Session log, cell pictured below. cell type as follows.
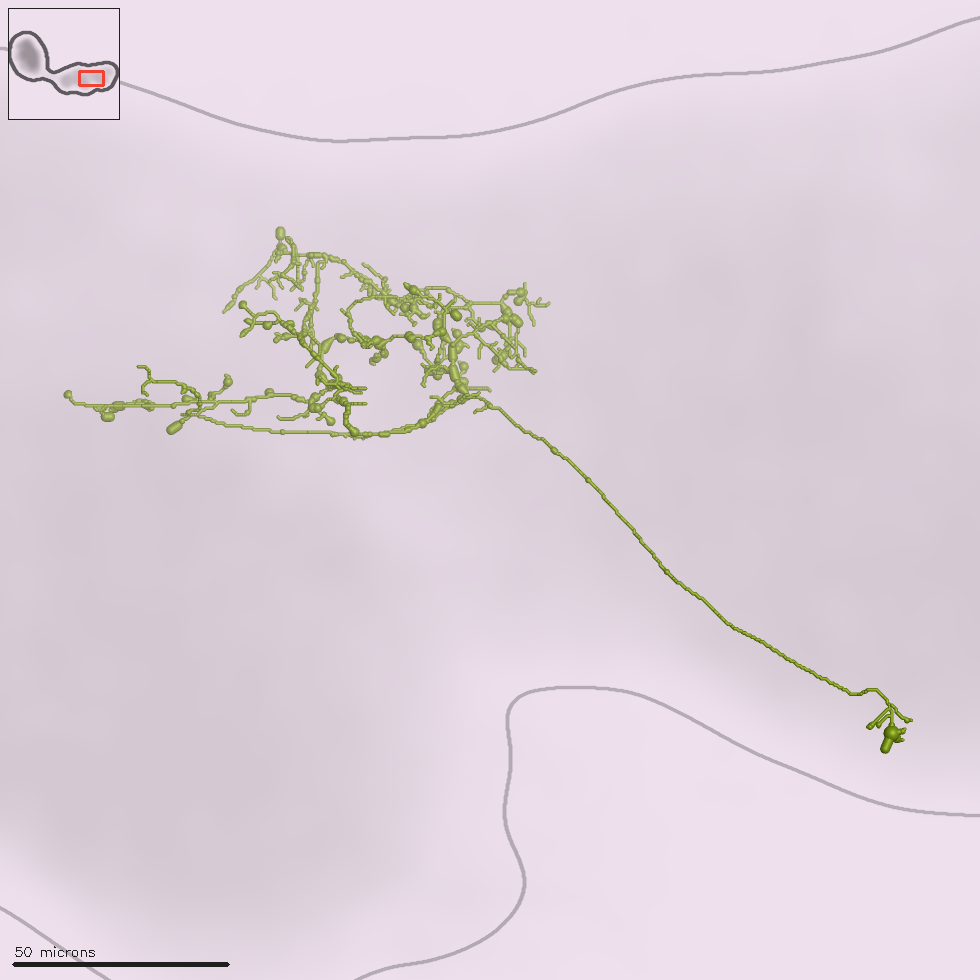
IN16B066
